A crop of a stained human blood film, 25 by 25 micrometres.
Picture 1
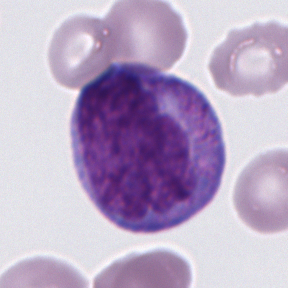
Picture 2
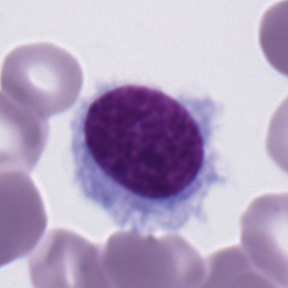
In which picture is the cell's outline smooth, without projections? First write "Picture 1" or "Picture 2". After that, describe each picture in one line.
Picture 1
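What picture 1 shows: The cell outline is smooth and roughly oval.
What picture 2 shows: Many fine, hair-like projections stick out from the cytoplasm all around the cell.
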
